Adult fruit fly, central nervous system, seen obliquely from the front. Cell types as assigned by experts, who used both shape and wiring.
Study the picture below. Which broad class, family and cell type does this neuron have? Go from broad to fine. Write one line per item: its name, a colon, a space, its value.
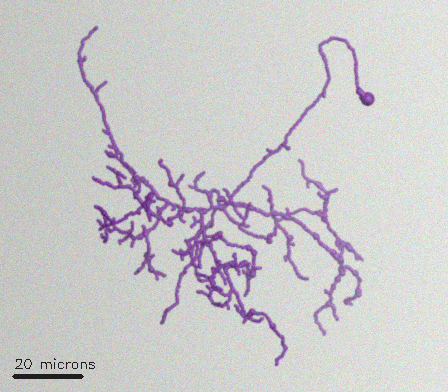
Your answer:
broad class: nerve-cord intrinsic neuron
family: hemilineage 19A
cell type: IN19A072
